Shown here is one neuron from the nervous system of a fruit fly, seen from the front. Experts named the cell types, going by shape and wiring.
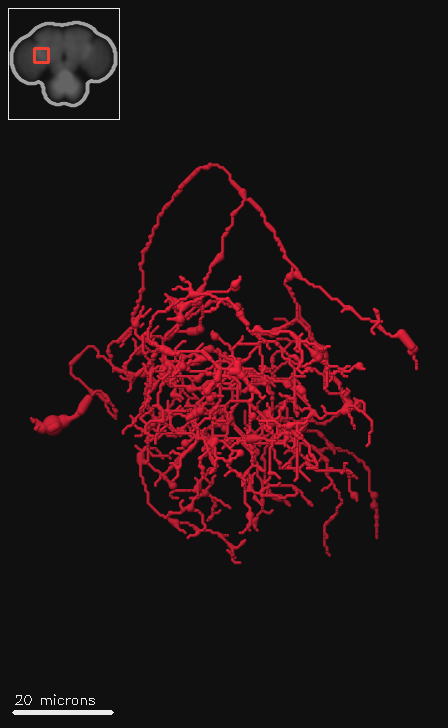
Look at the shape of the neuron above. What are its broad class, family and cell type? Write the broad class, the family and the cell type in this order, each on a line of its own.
central-brain intrinsic neuron
hemilineage VLPl&p2_lateral
AVLP104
